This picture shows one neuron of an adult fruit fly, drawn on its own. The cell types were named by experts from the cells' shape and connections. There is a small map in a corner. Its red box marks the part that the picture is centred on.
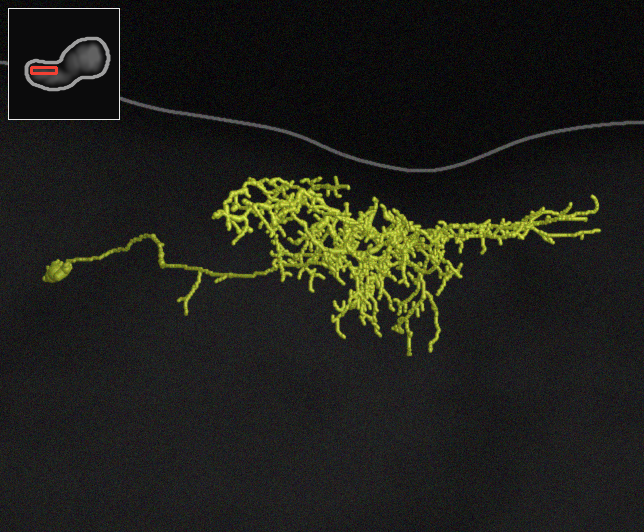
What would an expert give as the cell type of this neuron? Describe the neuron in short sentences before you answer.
As drawn here it is more than twice as wide as it is tall. This is a nerve-cord intrinsic neuron. Its cell type is IN06A025.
